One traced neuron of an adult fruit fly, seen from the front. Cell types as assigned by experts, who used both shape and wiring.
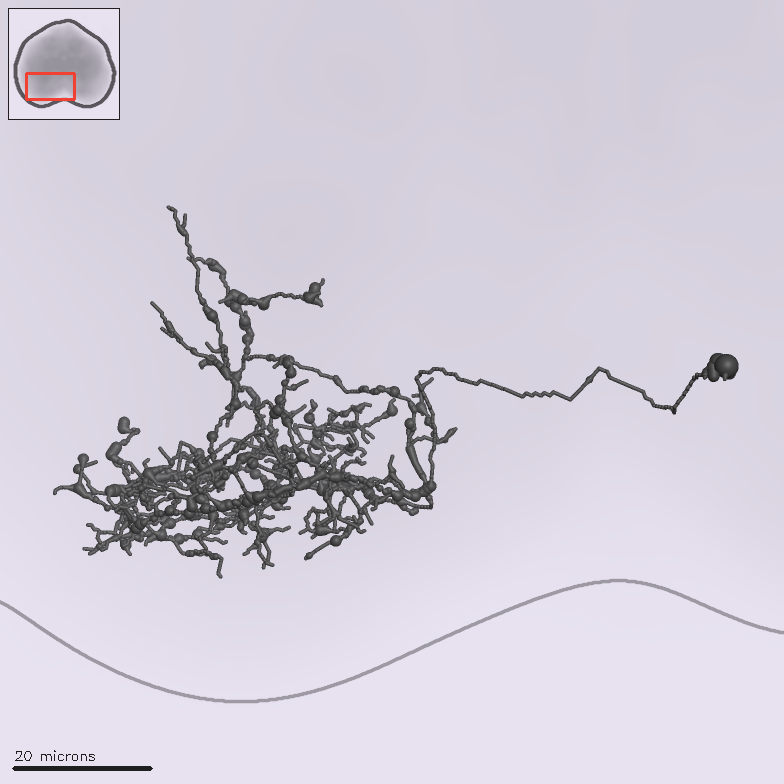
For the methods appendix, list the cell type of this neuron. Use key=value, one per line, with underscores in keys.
cell_type=IN14A024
